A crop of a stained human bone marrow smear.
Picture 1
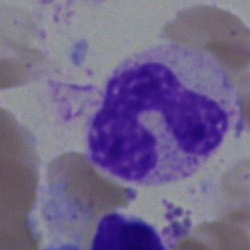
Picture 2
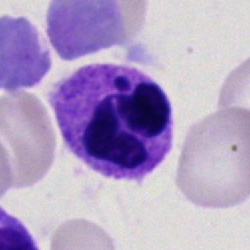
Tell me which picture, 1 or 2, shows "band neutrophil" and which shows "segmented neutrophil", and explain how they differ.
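Picture 1 shows a band neutrophil; picture 2 shows a segmented neutrophil. In picture 1 the nucleus is curved into a horseshoe with its opening facing downward, and its dark purple chromatin is coarsely clumped.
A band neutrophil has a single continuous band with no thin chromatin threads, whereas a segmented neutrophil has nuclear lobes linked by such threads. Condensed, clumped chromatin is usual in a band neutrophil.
In picture 2 the chromatin is dense and very dark purple. The neighbours differ as well: a loose cluster of small purple platelet fragments lies to the left of the cell in picture 1, and a pale red cell without a nucleus lies to the right of the cell in picture 2. Both cells have a round, smooth outline, and neither nucleus shows nucleoli.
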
